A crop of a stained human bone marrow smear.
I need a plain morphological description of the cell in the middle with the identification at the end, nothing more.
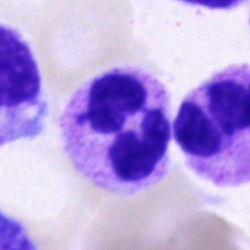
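Nucleus divided into separate lobes joined by narrow connections. Chromatin dense, dark purple throughout the lobes. Cytoplasm plentiful, pale pinkish-lilac, holding fine, faint pinkish-violet granules. Cell: segmented neutrophil.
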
